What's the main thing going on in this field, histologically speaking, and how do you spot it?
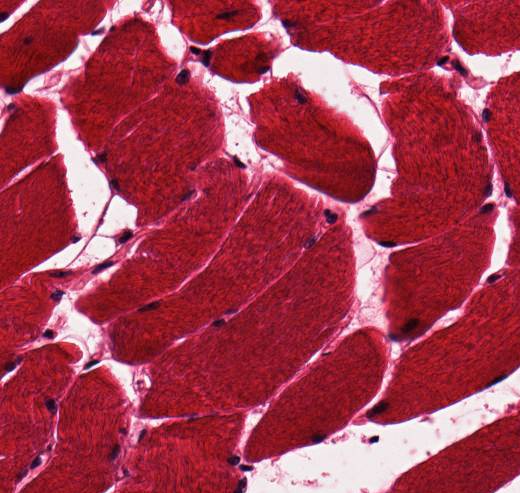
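Skeletal muscle is the tissue here, its fibres appearing as broad profiles, polygonal to rounded and rather varied in size.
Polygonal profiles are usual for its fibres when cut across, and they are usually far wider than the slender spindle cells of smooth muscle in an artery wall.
The nuclei, small, dark and flattened, lie at the fibre edges.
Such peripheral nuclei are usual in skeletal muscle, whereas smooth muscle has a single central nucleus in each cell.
The cytoplasm stains a deep, even red with eosin and shows a fine fibrillar streaking.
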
